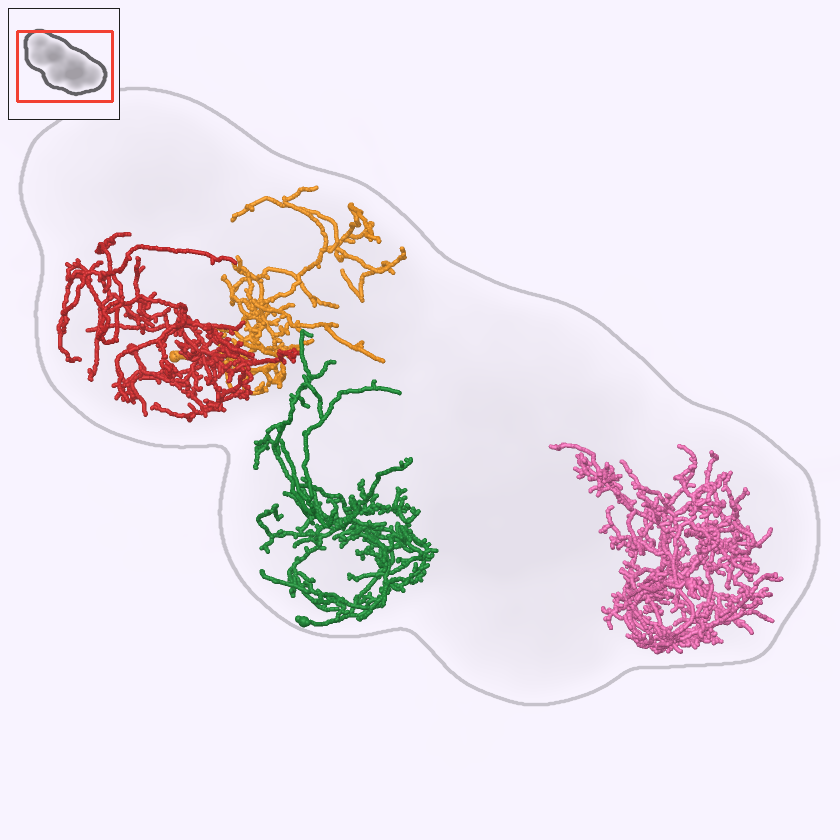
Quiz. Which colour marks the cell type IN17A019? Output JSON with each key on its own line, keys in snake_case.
{
 "colour": "pink"
}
